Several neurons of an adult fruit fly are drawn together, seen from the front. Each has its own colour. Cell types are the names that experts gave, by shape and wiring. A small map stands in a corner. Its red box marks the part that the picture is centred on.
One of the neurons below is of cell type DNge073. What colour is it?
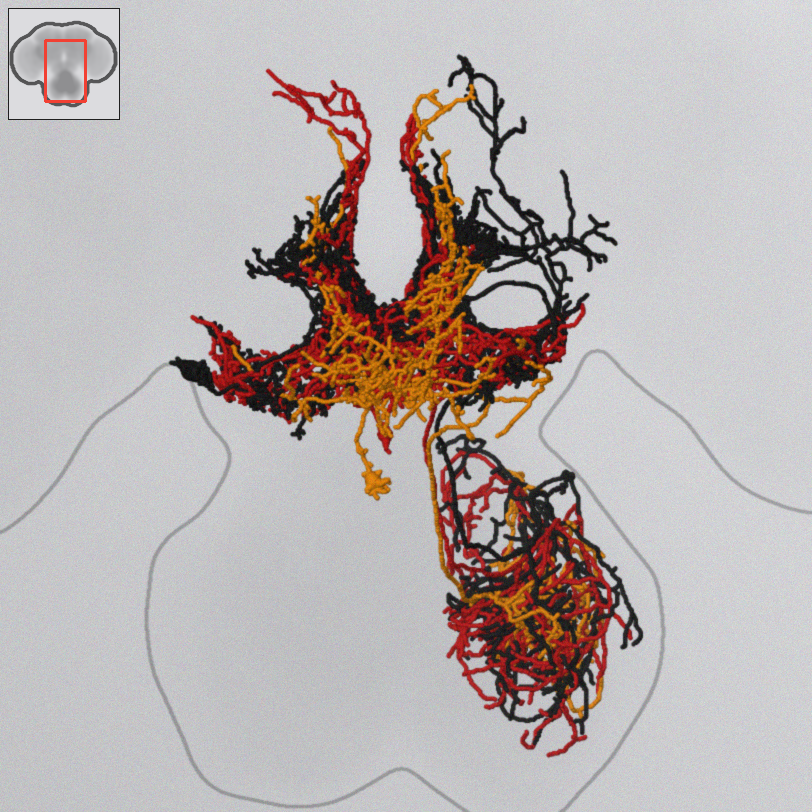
red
